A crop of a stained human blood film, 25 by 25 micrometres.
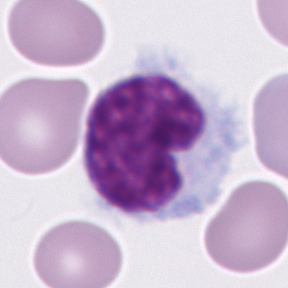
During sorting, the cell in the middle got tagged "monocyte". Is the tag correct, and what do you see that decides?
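The name monocyte does not fit; the cell is a hairy cell. The outer edge of the cytoplasm is ragged and frayed.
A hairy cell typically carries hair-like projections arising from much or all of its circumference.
The frayed margin therefore speaks for hairy cell. The nucleus measures about 12 by 10 micrometres and has a deep notch on its right side.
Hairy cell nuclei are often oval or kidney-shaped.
This notched nucleus is in keeping with that.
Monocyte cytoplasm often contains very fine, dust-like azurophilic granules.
No distinct coloured granules are present here, which tells against monocyte. Also seen are coarsely clumped dark purple chromatin and pale greyish blue cytoplasm lying mostly to the right of the nucleus.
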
